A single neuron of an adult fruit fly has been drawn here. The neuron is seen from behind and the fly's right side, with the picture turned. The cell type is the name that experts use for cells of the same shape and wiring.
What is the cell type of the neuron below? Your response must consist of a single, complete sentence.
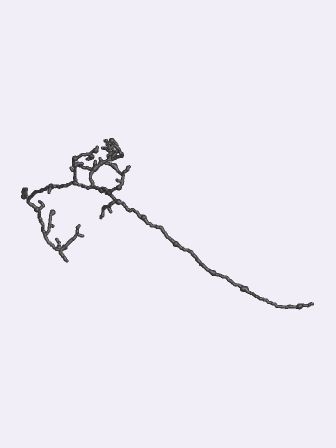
This neuron represents the cell type LB1e.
